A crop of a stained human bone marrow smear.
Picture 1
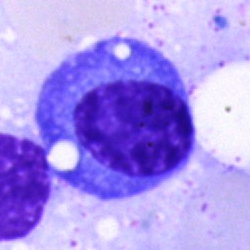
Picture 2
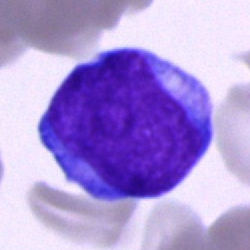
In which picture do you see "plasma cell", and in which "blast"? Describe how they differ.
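A plasma cell appears in picture 1 and a blast in picture 2. The plasma cell is roughly round with smooth edges, and its nucleus lies off-centre, toward the right side.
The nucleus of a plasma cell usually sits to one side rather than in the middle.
In the blast, by contrast, the nucleus fills most of the cell, and the outline, though roughly round, has slightly angular, flattened edges. The chromatin differs clearly: dark purple and clumped into darker patches in the plasma cell, but finely granular and evenly spread, without coarse clumps, in the blast.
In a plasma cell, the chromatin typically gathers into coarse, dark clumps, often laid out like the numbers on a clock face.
Both cells show deep blue cytoplasm; in the blast it is only a thin rim around the nucleus, most visible at the lower left and upper right.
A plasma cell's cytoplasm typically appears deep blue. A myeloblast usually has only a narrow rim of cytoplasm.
Two small round clear spaces sit at the edge of the plasma cell's cytoplasm, one at the top and one at the lower left, while no vacuoles are seen in the blast. No distinct granules are seen in the plasma cell's cytoplasm.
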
